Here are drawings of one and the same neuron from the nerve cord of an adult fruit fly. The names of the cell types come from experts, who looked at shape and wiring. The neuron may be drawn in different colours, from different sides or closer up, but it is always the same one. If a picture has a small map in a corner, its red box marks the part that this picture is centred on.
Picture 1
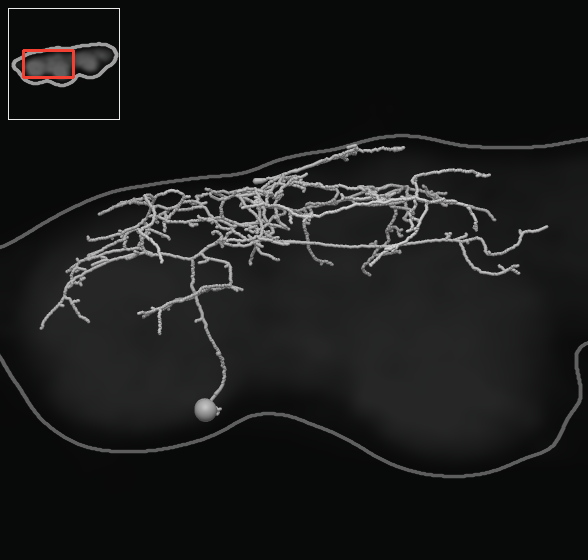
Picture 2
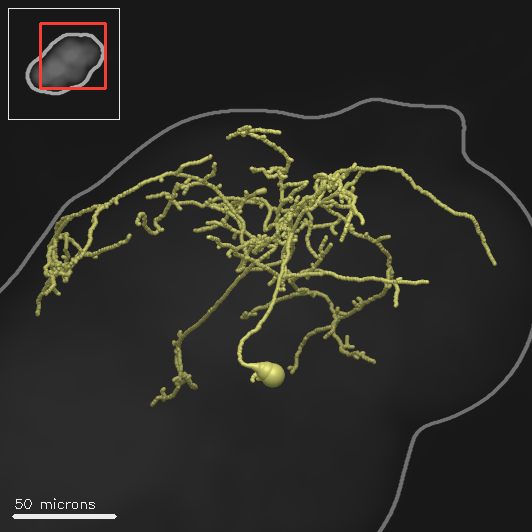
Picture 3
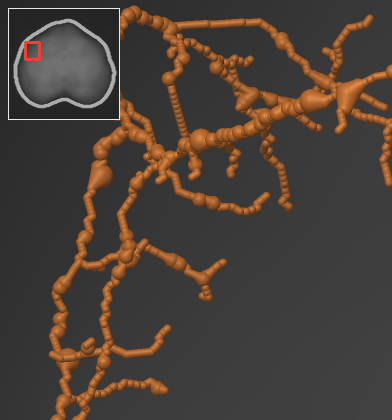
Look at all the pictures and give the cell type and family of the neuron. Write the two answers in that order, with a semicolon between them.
FMRFa_Tv; hemilineage 27X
